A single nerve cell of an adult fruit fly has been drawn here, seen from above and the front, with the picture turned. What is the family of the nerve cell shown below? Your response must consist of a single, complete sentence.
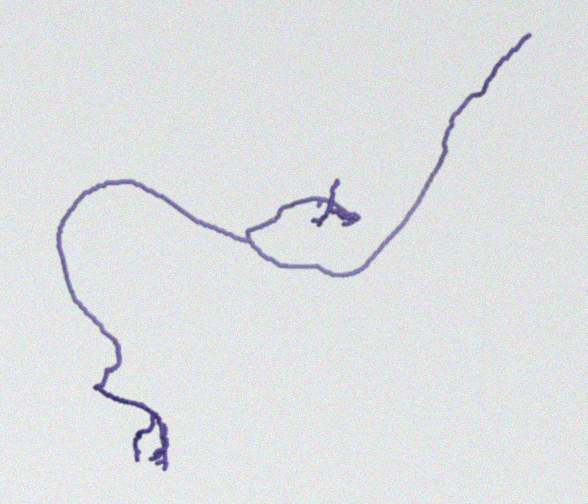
The nerve cell is filed under family class olfactory.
